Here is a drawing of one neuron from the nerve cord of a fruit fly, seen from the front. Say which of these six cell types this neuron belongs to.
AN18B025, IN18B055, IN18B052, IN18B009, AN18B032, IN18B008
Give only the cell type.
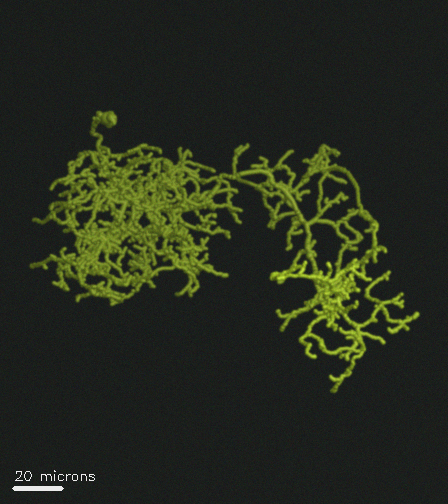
IN18B009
